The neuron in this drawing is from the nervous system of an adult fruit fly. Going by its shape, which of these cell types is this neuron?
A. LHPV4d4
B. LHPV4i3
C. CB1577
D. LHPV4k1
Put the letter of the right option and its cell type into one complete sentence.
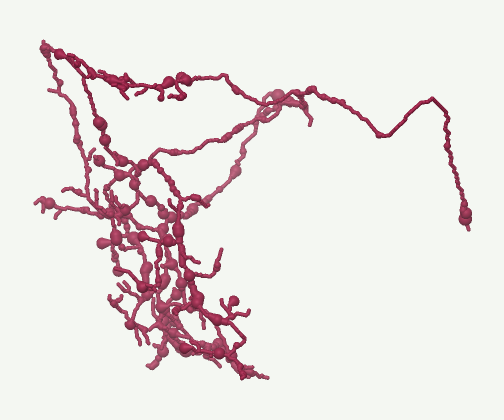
The neuron is typed LHPV4d4, per option A.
